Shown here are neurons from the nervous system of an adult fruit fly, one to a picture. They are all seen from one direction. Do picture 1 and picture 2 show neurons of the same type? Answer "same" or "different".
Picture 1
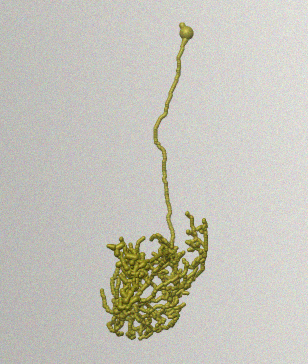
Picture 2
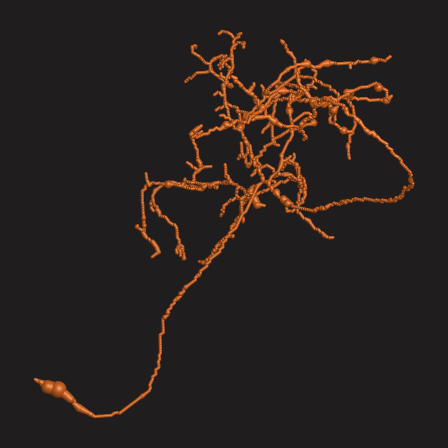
different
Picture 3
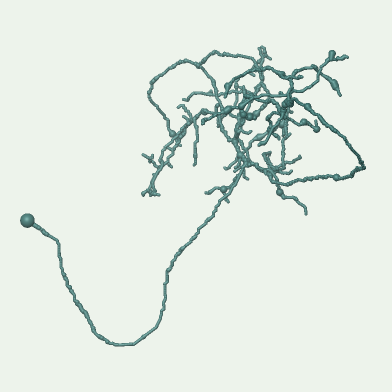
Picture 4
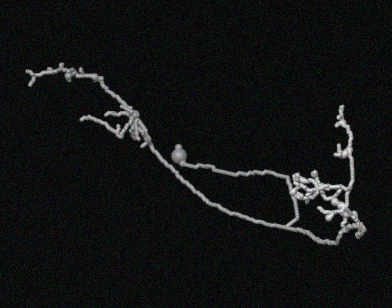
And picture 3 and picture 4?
different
